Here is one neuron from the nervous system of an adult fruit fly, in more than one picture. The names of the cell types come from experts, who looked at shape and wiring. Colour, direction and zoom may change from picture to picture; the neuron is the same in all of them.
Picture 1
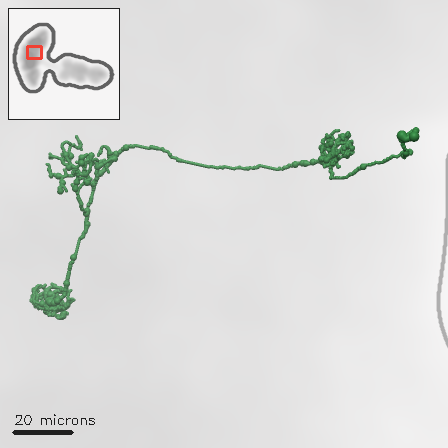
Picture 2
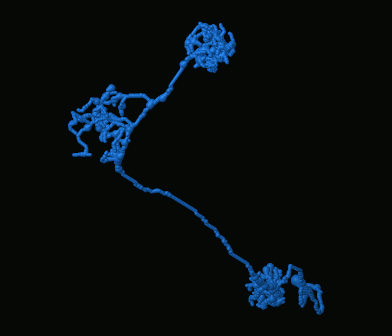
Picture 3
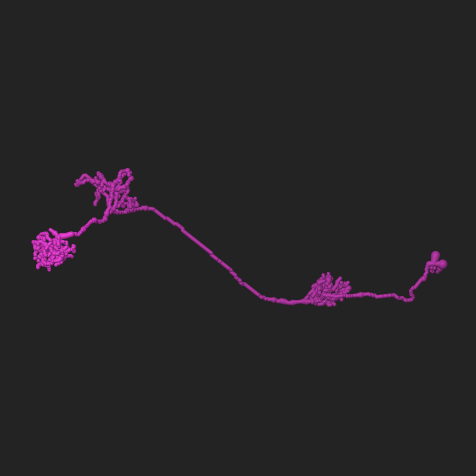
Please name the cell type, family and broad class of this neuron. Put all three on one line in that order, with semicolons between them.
PFNd; class CX; central-brain intrinsic neuron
